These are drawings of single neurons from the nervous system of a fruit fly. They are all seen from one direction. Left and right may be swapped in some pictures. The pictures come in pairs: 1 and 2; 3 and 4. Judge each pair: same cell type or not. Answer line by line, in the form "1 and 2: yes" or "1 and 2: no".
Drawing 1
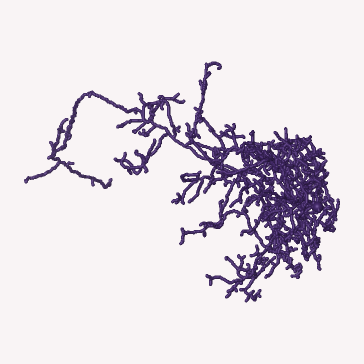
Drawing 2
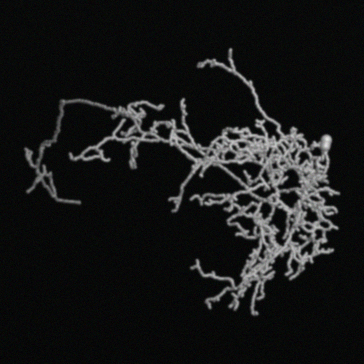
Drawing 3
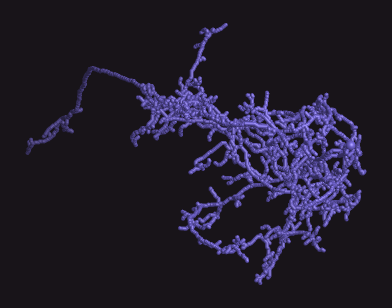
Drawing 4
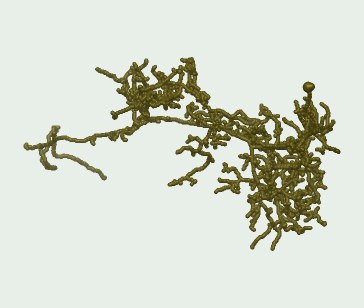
1 and 2: yes
3 and 4: no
